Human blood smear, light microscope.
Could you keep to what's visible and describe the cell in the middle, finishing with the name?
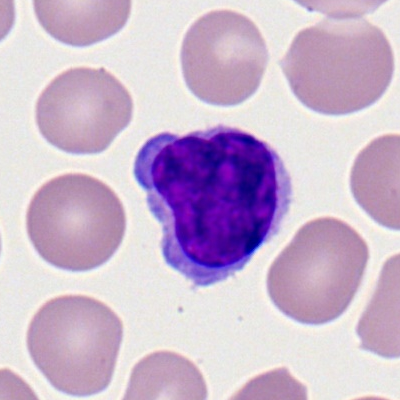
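First point, the nucleus: it fills most of the cell and has a shallow notch in its upper edge. Second, the cytoplasm: a narrow rim, widest at the lower left. Third, a small bulge of deeper blue cytoplasm sticks out at the upper left. Conclusion: lymphocyte.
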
